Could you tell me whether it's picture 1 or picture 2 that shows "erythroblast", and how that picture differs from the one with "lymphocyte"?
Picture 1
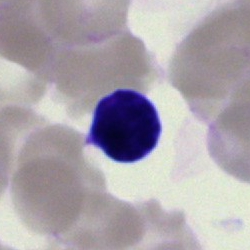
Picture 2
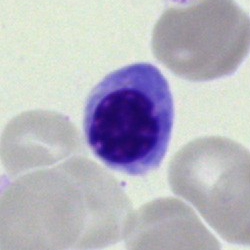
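First point, identity: the lymphocyte is in picture 1 and the erythroblast in picture 2. Next, the lymphocyte: its outline is round, nearly circular, and a small pointed tag sticks out from the left edge. Its nucleus is a deep, dark blue-purple throughout, with dense, compact chromatin and no open, fine pattern. Then the erythroblast: its chromatin is dark purple and densely clumped. Its cytoplasm is deep blue, forms a moderate rim widest above the nucleus, and shows no granules.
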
